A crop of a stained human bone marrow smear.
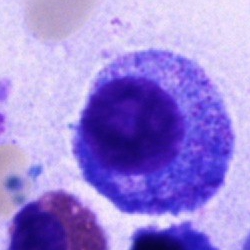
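Promyelocyte in a stained bone marrow smear, the cell in the middle. Its nucleus stains a deep purple and sits off-centre, toward the upper left of the cell. The cytoplasm is blue, with fine purplish-red granules scattered through it.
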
